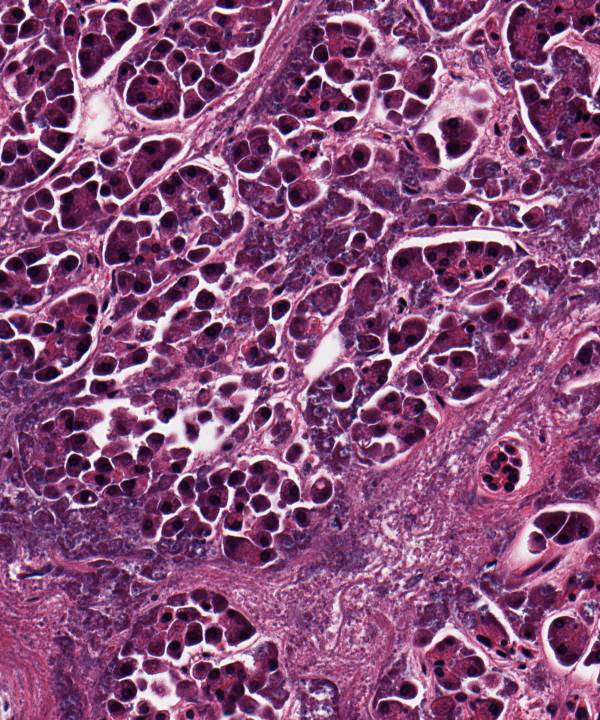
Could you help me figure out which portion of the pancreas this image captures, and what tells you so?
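Exocrine pancreas. Polygonal cells in rounded nests, separated by bands of stroma.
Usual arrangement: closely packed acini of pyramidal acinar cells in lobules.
Cytoplasm abundant, densely granular, purple-red; most cells with one round, dark nucleus.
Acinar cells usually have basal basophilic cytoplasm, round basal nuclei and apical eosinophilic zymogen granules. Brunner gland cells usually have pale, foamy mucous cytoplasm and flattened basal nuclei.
Stroma pink, fibrous, broadest band at bottom left.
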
